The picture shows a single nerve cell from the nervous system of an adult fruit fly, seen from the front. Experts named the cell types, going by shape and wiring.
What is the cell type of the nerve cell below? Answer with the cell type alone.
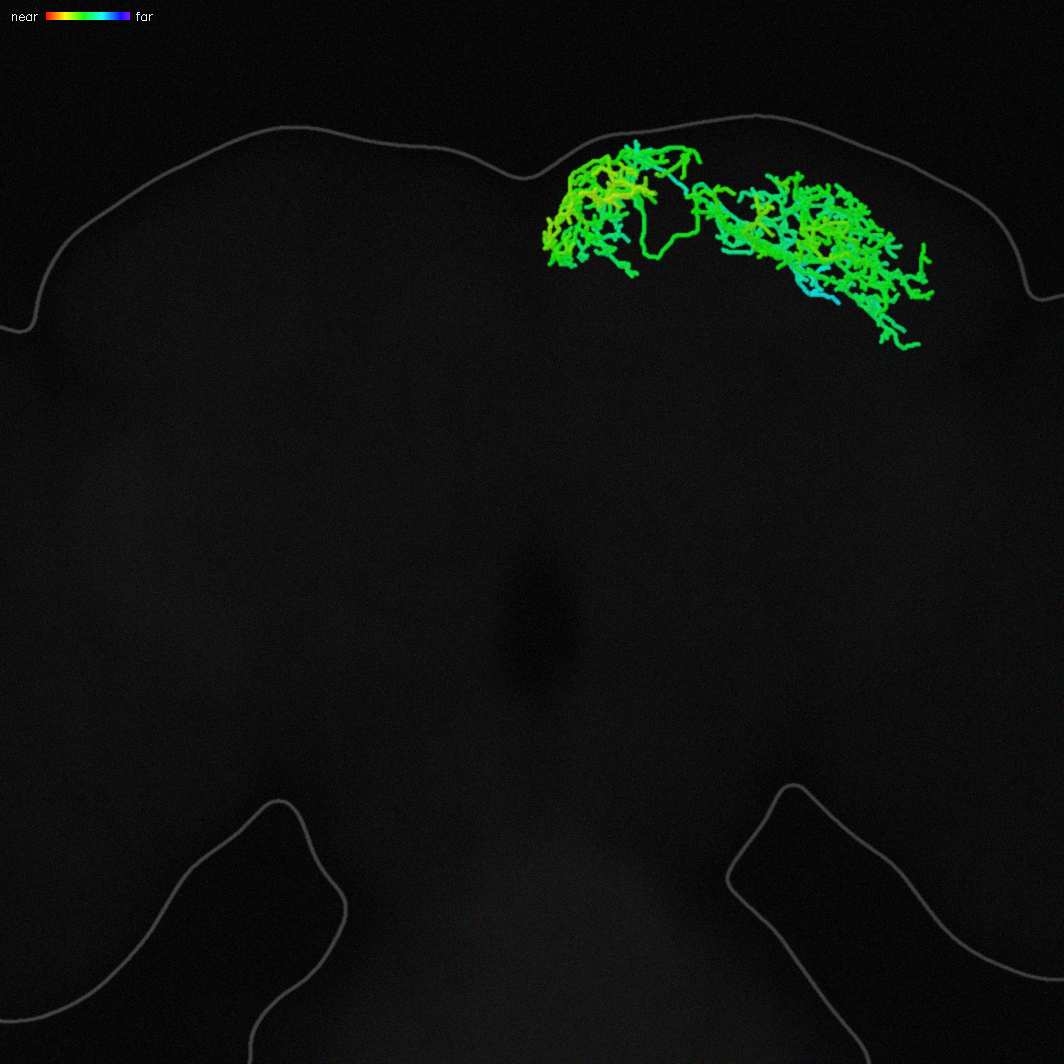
SLP389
